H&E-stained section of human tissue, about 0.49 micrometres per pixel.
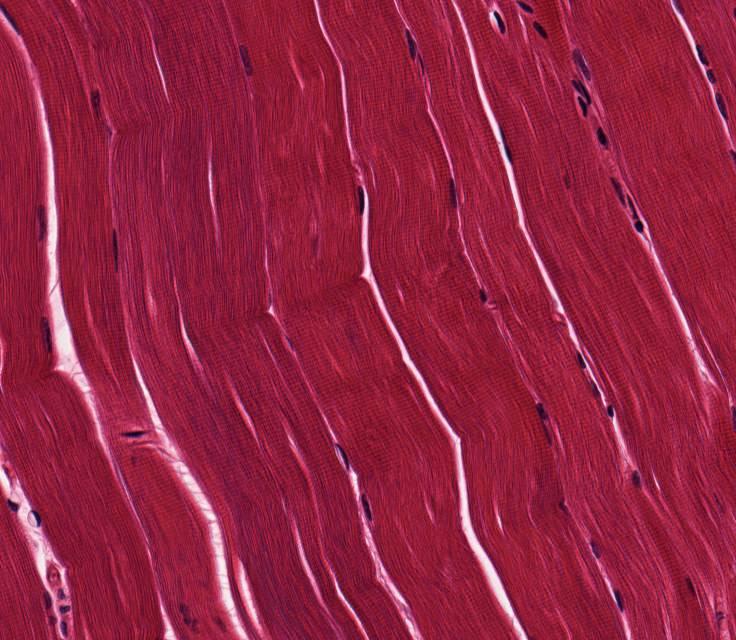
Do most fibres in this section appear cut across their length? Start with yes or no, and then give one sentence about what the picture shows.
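No. Fine lines of myofibrils run along the length of each fibre.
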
